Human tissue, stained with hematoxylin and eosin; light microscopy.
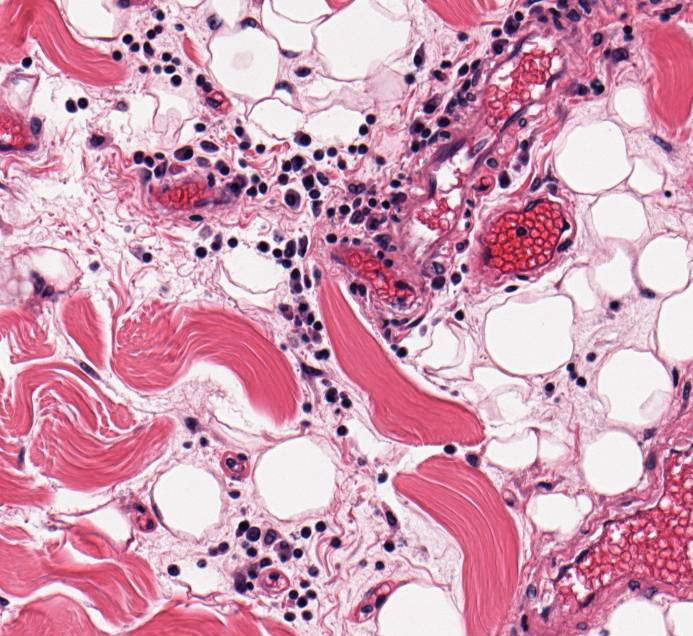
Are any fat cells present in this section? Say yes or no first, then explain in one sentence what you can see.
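Yes. Adipocytes, seen as large empty rounded spaces, are most abundant in the right half of the field.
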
